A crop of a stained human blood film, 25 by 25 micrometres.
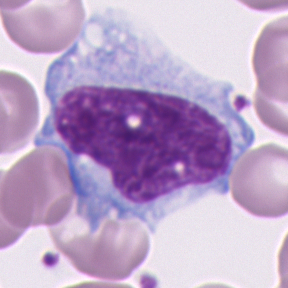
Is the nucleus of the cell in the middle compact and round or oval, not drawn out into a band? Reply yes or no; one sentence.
Yes, what the nucleus forms is a compact round or oval shape.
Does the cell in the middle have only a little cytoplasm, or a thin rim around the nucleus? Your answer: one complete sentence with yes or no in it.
No, in this cell the cytoplasm is abundant.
